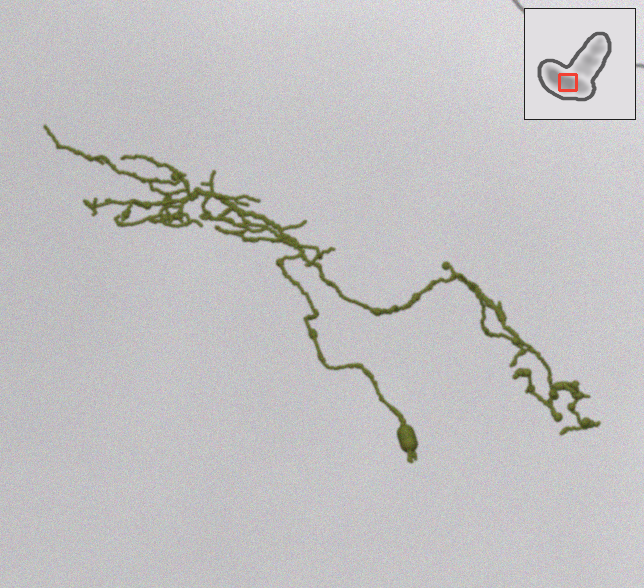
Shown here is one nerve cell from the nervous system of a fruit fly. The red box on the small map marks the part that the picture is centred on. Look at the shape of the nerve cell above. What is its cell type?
GNG325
